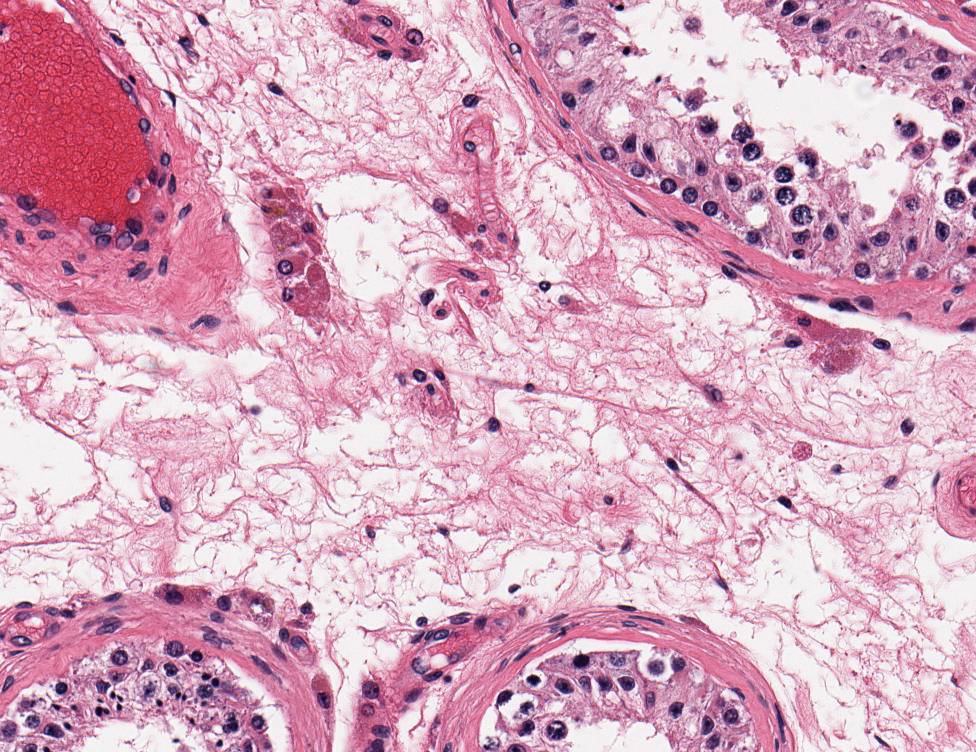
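Testis. Tubule cross-sections lie at top right and along the bottom edge, separated by a wide band of loose stroma across the middle. This stroma is pale and wispy, with sparse nuclei and many empty clefts. Small clusters of polygonal Leydig cells, with abundant pink cytoplasm and round nuclei, are scattered within it, mostly in the upper half. Some clusters at upper left-centre contain golden-brown cytoplasmic granules.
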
